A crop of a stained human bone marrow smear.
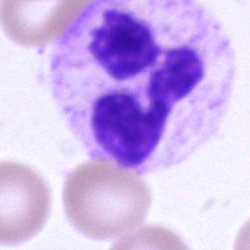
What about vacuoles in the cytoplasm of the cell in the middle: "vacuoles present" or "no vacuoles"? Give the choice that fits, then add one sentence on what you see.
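No vacuoles. No vacuoles are seen in the cytoplasm.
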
